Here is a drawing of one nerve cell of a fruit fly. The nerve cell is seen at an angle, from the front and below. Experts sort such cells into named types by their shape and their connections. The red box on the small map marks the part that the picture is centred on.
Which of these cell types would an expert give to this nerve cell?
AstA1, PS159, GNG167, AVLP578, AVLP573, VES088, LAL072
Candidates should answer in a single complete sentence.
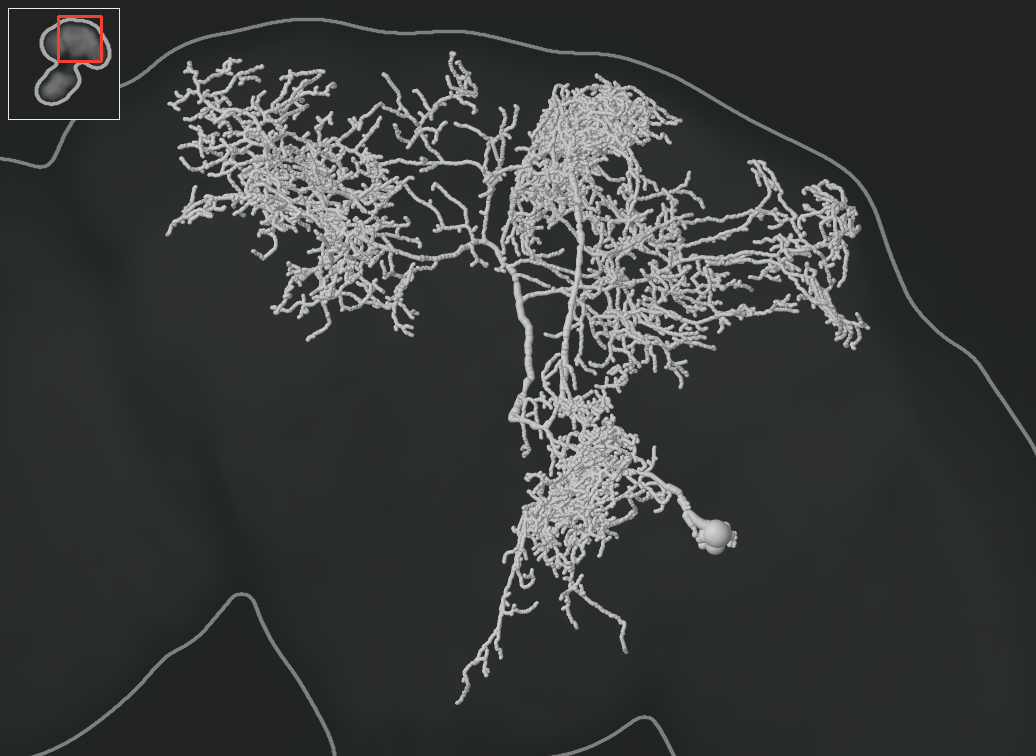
This nerve cell is recognized as the cell type AstA1.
